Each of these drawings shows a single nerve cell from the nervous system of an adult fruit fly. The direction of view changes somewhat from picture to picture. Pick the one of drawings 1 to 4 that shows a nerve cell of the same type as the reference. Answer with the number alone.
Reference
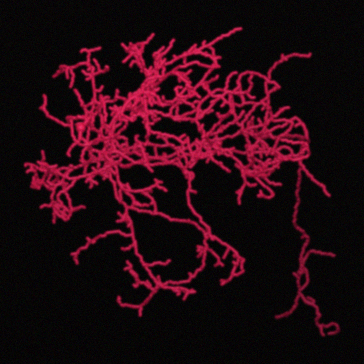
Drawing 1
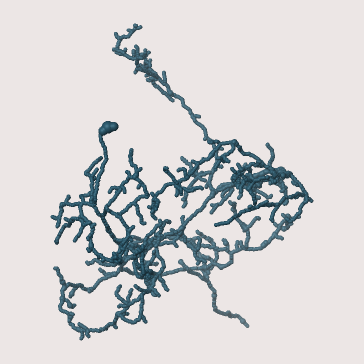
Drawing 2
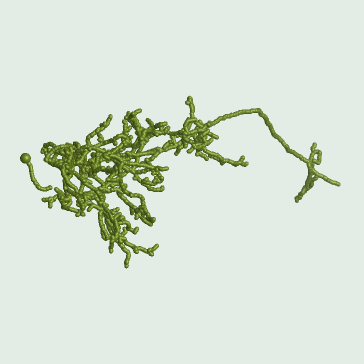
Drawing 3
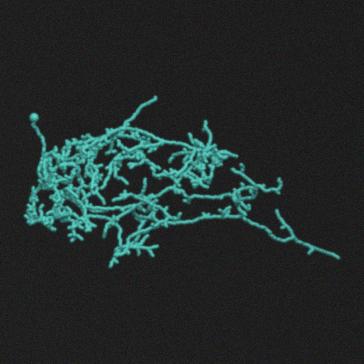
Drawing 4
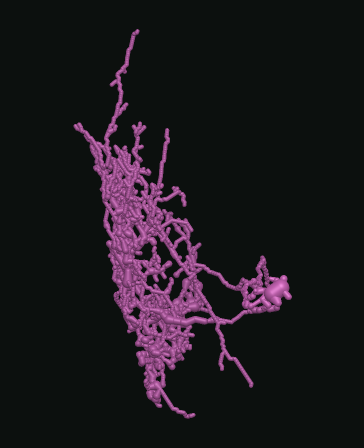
2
